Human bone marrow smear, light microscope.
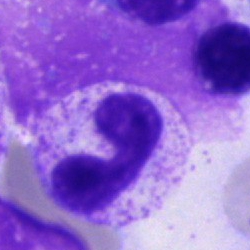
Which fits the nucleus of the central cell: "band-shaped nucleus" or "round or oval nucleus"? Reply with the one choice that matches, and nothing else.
Band-shaped nucleus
